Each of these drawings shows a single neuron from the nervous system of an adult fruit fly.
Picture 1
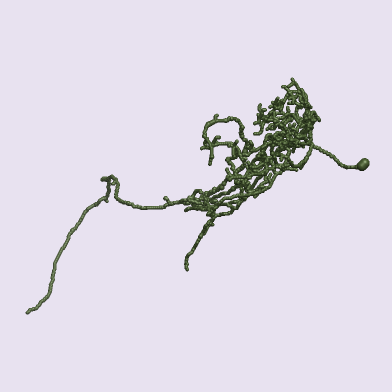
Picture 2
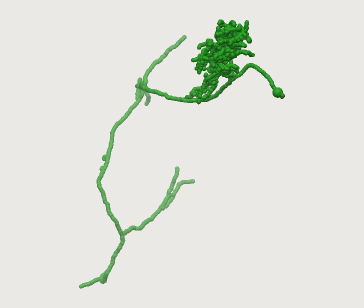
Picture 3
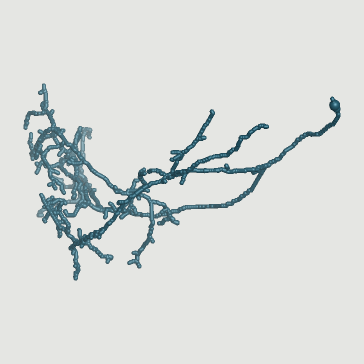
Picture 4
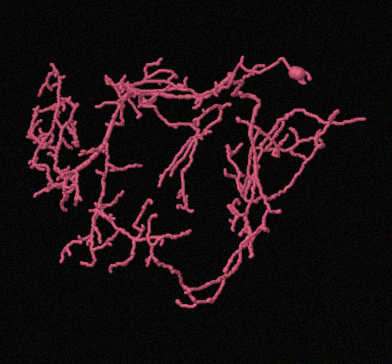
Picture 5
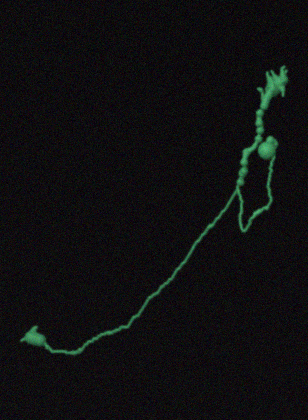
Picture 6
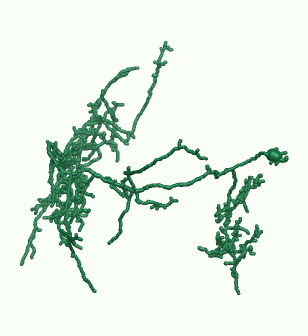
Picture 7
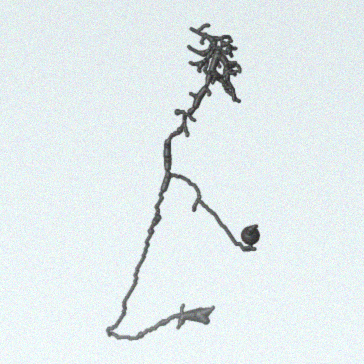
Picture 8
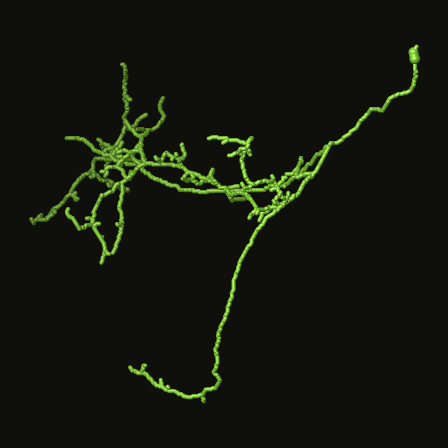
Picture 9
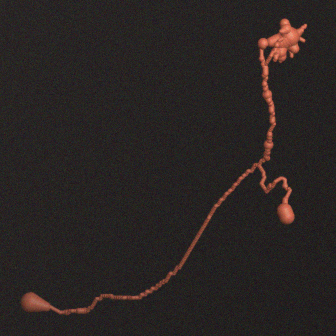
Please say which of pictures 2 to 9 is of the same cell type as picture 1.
2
